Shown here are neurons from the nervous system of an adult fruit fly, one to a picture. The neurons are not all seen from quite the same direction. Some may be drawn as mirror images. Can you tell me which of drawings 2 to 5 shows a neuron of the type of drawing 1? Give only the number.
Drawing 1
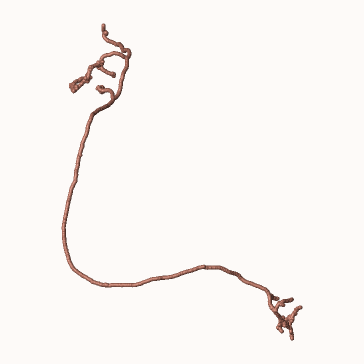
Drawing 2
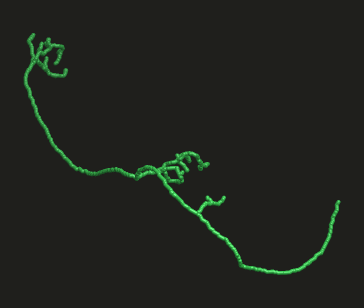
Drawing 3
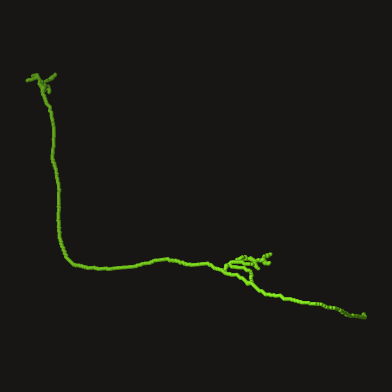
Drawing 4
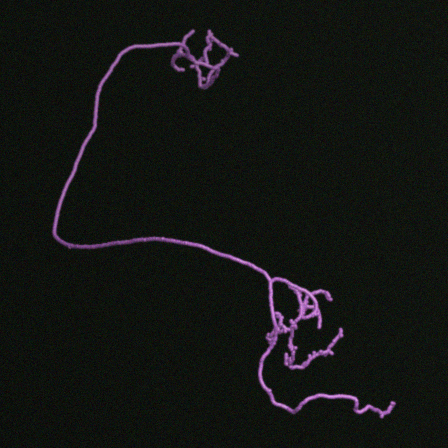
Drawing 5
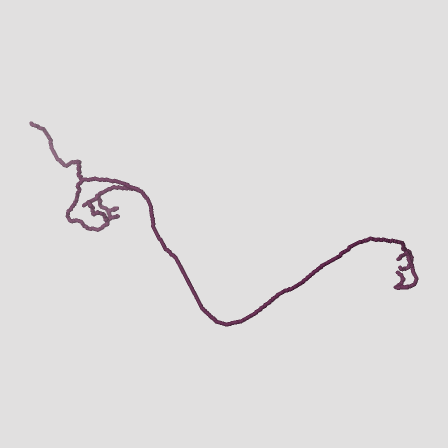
4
